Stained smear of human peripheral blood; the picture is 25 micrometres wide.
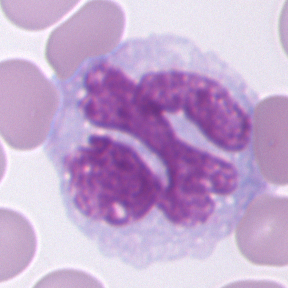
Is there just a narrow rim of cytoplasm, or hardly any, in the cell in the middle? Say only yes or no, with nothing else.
No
